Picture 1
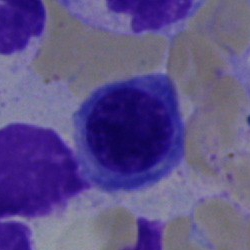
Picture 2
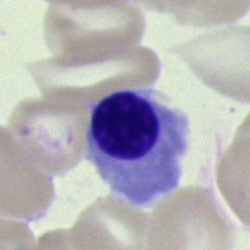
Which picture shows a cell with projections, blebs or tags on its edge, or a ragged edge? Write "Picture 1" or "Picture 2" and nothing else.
Picture 2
